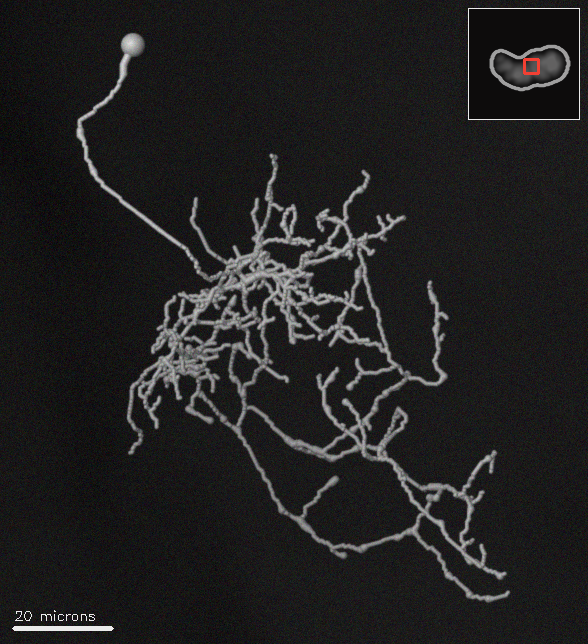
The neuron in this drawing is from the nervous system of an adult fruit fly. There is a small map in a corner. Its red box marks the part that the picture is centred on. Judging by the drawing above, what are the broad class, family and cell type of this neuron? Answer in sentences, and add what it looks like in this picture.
It is a central-brain intrinsic neuron. The family is hemilineage VLPp&l1_anterior. It is of cell type CB2396. The cell body can be seen at the upper left of the picture. From top to bottom in the picture it spans about 110 microns. Dozens of branch ends can be seen.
